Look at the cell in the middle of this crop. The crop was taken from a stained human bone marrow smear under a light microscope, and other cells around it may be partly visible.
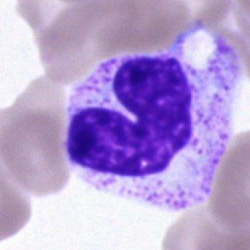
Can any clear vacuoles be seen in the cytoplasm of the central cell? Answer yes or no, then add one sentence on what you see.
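Yes. A single round clear vacuole sits at the upper right edge of the cytoplasm.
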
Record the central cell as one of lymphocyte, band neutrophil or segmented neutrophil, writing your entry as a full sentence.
The cell centred in this crop is categorized as a band neutrophil.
